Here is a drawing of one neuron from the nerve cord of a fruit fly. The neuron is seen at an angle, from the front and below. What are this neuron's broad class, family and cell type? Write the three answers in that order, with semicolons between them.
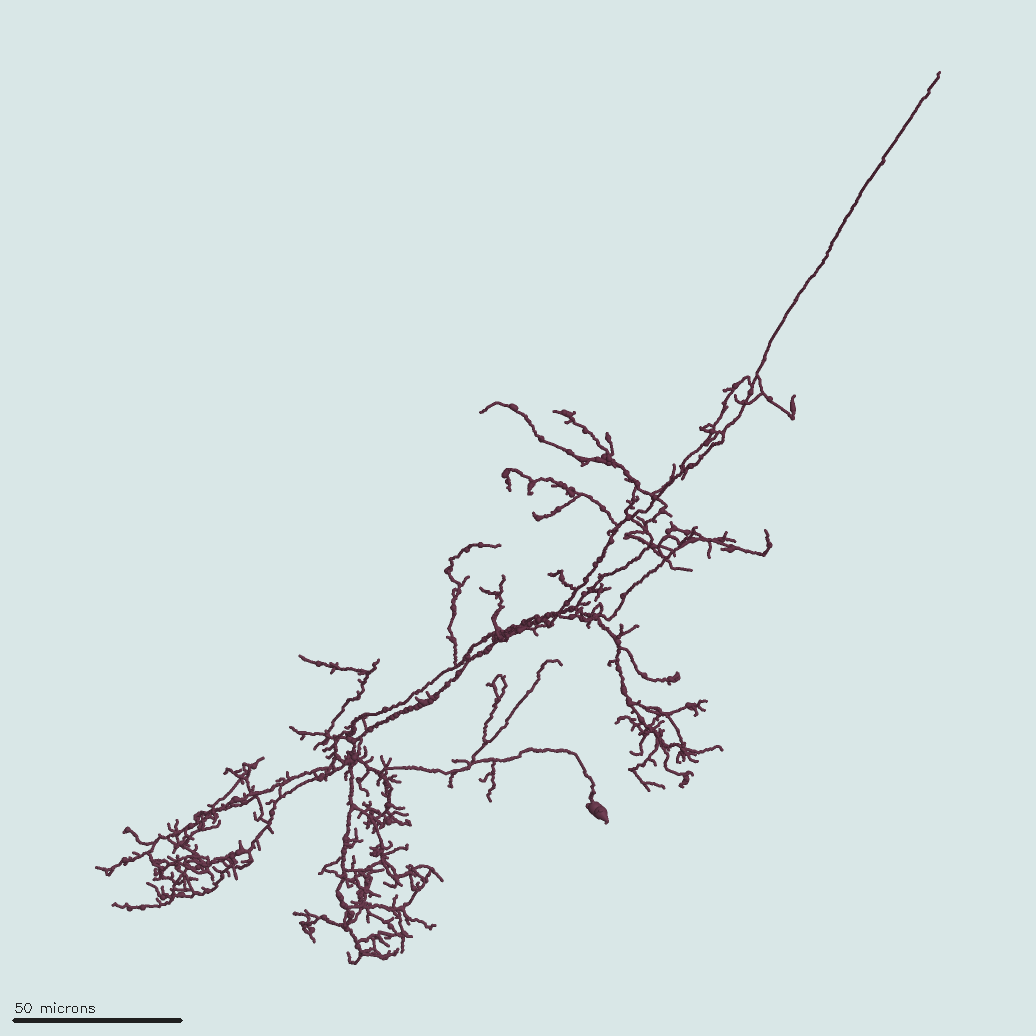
ascending neuron; hemilineage 09B; AN09B035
